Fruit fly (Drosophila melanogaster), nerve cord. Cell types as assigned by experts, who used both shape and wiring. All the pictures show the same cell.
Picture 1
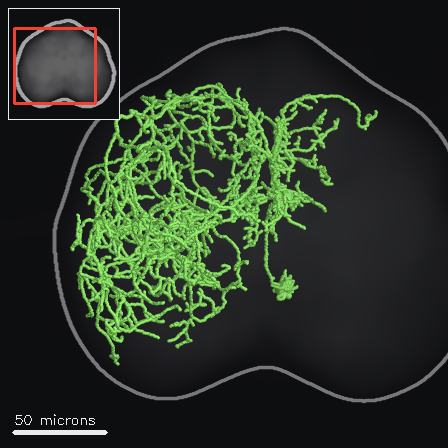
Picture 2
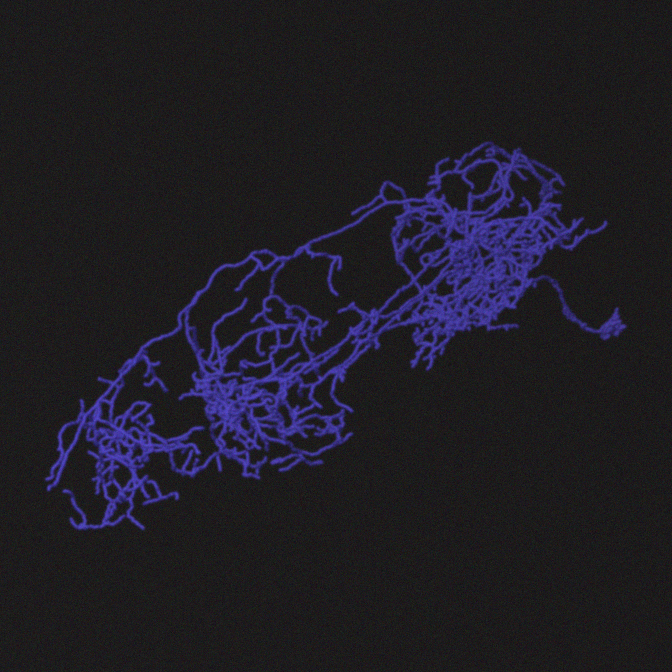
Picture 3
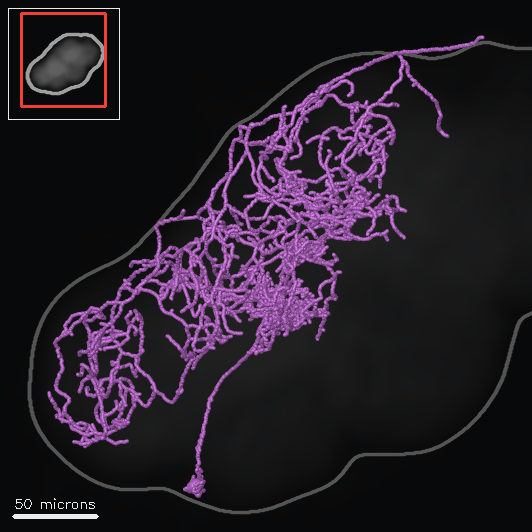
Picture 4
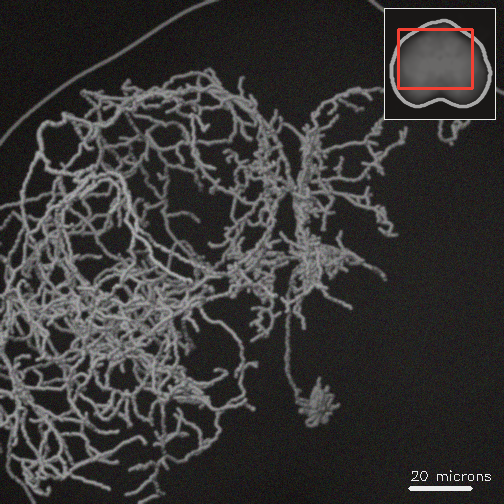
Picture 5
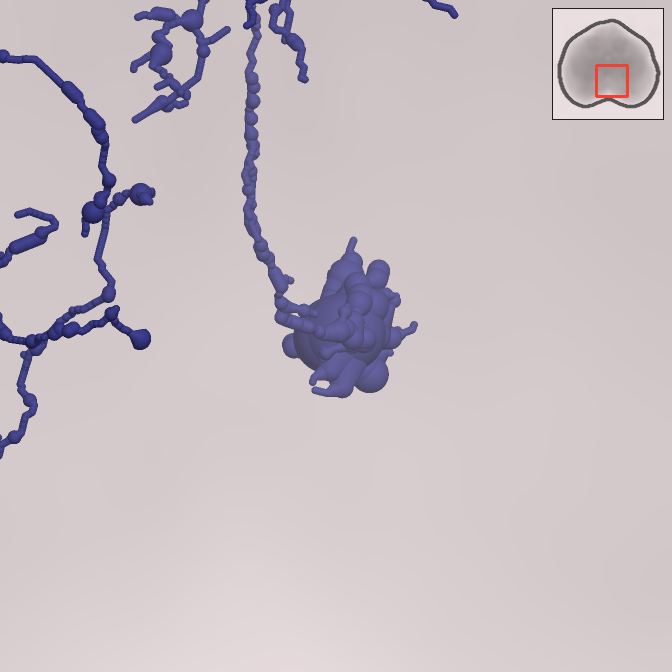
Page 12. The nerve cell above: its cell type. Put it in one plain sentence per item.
The cell type is AN27X004.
